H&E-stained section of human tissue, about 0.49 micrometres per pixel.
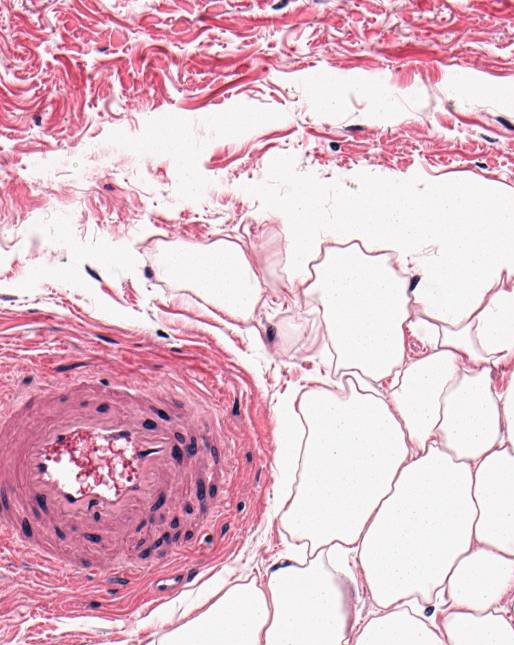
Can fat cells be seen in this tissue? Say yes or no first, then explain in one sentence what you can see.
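Yes. Large empty polygonal adipocytes fill the lower right of the field.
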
